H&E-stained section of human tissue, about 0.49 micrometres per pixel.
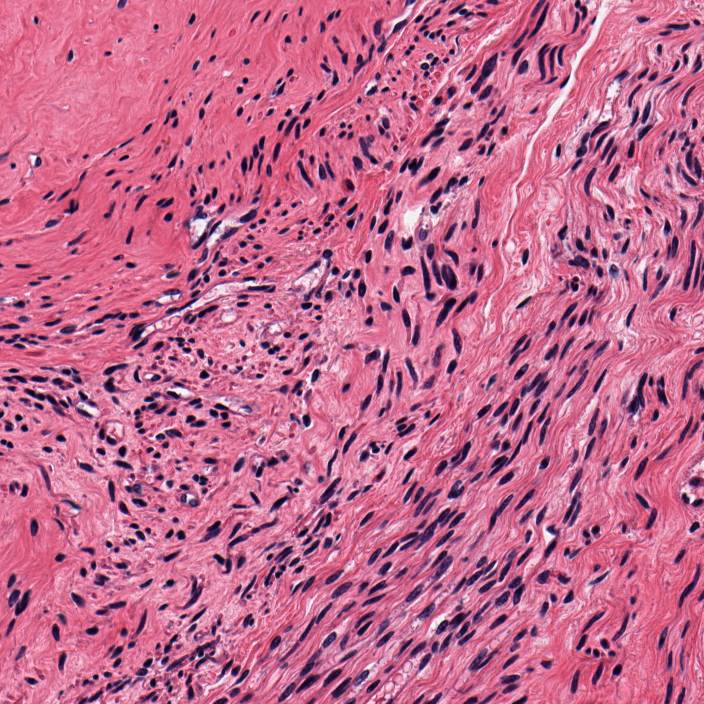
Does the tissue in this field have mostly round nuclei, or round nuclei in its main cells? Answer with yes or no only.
No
